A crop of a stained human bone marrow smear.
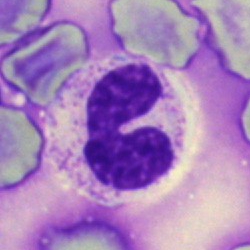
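Band neutrophil, the central cell of a stained human bone marrow smear. Its outline is round and smooth, and its nucleus is bent into a C shape with a deep notch opening to the right. The chromatin is dark purple and coarsely clumped. Many fine pink-lilac granules fill the cytoplasm.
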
